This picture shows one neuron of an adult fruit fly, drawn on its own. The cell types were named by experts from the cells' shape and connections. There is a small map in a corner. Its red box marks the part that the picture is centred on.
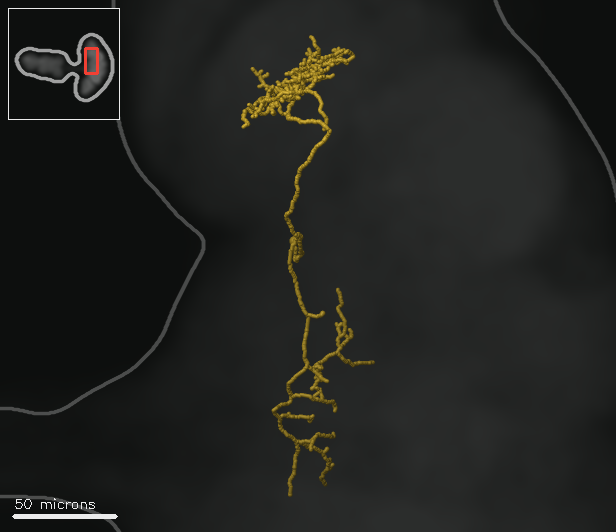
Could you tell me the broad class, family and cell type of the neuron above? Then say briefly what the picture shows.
Its broad class is visual projection neuron. The family is hemilineage PSp3. The cell type is LoVP23. It is in the brain and does not reach the nerve cord. From top to bottom in the picture it spans about 250 microns.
